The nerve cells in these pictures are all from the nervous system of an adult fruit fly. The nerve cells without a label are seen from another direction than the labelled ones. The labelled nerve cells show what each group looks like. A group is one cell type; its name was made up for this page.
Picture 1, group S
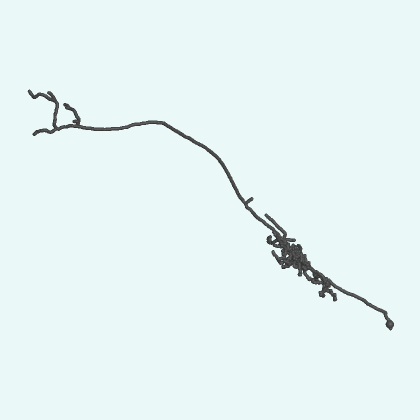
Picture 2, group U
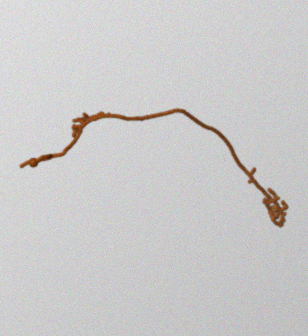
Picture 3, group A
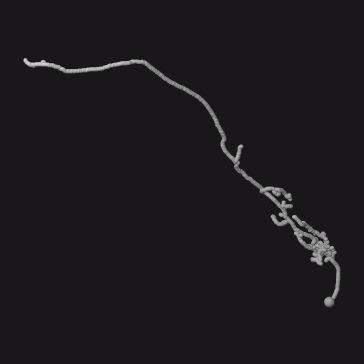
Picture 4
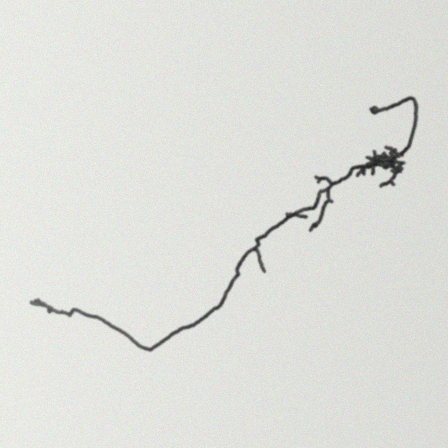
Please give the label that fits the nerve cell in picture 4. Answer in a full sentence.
It belongs to group A.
